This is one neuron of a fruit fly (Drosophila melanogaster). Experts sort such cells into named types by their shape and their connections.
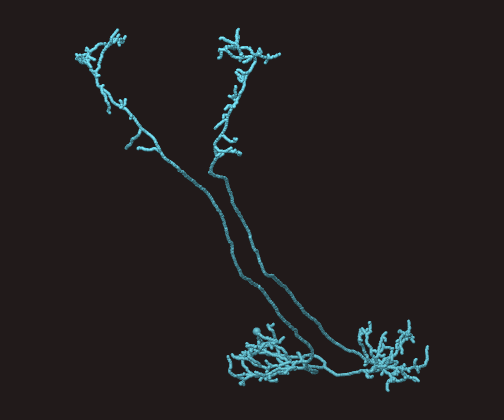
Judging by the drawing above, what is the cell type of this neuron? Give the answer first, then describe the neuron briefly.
It is of cell type AN09B026. It is an ascending neuron. The cell body can be seen at the bottom of the picture. Dozens of branch ends can be seen.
